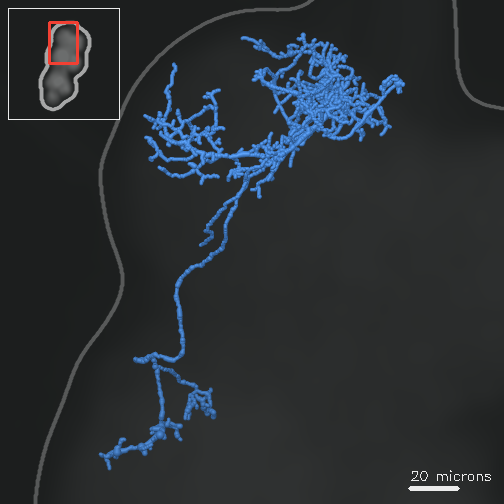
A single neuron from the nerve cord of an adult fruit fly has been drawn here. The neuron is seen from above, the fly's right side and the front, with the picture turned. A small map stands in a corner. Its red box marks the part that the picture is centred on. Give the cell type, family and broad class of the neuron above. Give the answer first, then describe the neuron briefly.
The cell type is IN16B037. The family is hemilineage 16B. Its broad class is nerve-cord intrinsic neuron. By the scale bar it is about 180 microns tall in this view. Dozens of branch ends can be seen.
